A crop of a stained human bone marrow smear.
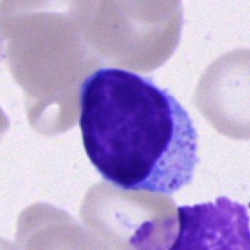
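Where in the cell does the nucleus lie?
The nucleus lies toward the upper left of the cell.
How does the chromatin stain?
It stains dense and dark purple-blue.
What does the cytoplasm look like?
It is pale blue, with fine purple-red granules scattered through it.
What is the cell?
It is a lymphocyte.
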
